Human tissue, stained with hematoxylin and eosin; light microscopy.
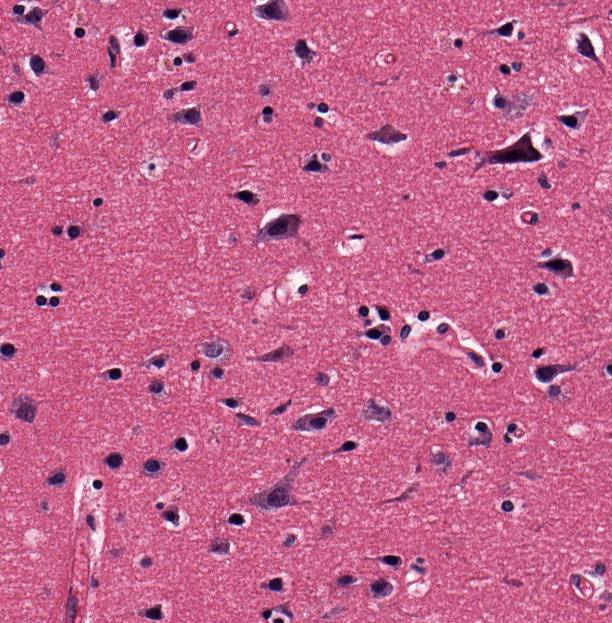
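Cerebral cortex, haematoxylin and eosin stained section. Cells lie scattered singly across an evenly pink, finely granular neuropil that contains no collagen bundles, and they form no glands, sheets or layers. Most cells are small, with round, dark-staining nuclei and scant visible cytoplasm. Larger triangular neurons with a tapering process are scattered among them, for example in the upper right and the lower centre.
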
